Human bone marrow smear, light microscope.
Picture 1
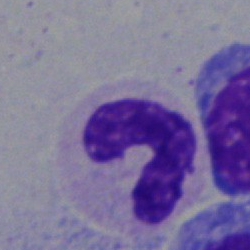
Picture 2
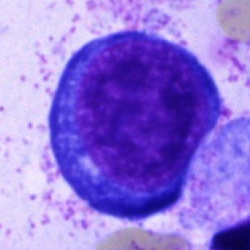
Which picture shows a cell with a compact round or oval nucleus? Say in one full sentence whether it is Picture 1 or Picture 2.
Picture 2 contains the cell with a nucleus gathered into one compact round or oval mass.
